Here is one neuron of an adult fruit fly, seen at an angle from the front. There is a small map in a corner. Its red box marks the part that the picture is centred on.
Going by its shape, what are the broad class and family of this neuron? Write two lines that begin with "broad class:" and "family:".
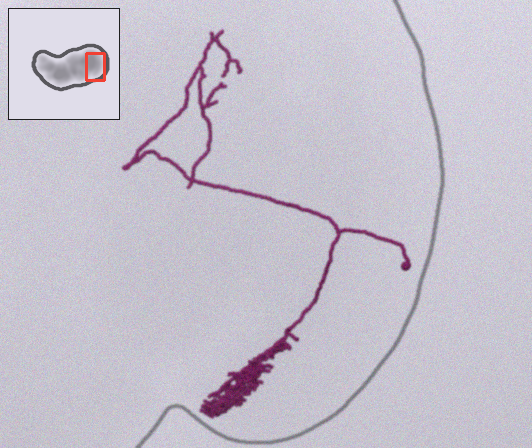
broad class: visual projection neuron
family: MeVP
